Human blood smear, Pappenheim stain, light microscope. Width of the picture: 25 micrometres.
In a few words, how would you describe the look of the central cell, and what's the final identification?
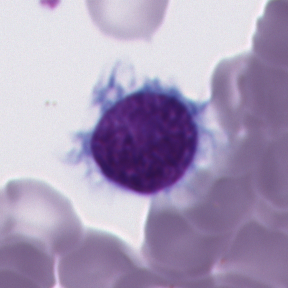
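Looking first at the cytoplasm, I see only a narrow rim of it around the nucleus, and it is pale blue. Along the edge of the cell there is a fringe of fine hair-like projections, and they seem longest on the upper left side. This is a hairy cell.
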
